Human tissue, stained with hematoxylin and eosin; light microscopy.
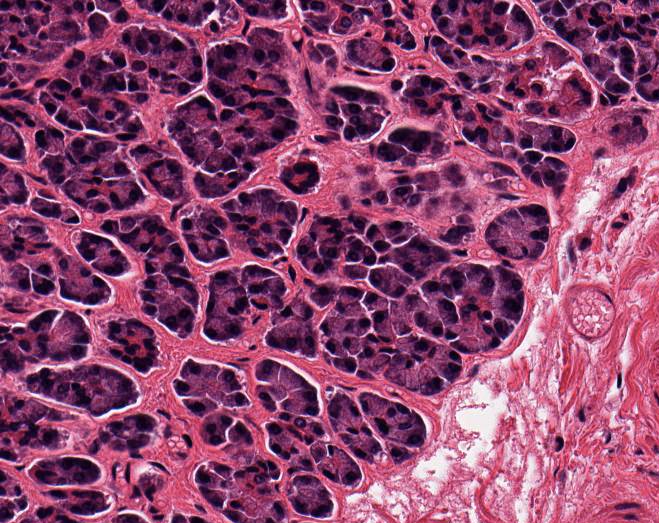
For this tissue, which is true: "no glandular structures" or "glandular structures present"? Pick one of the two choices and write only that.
Glandular structures present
